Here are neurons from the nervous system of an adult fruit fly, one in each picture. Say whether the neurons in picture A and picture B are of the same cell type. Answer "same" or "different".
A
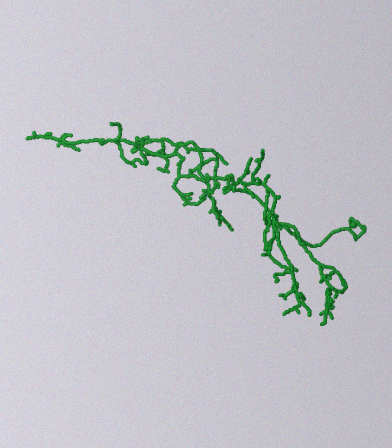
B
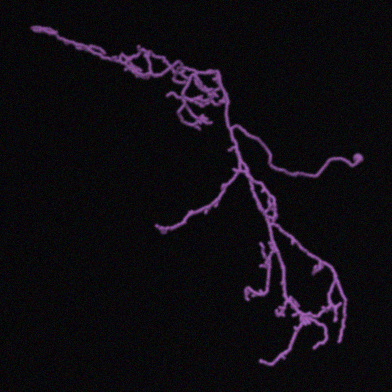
different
